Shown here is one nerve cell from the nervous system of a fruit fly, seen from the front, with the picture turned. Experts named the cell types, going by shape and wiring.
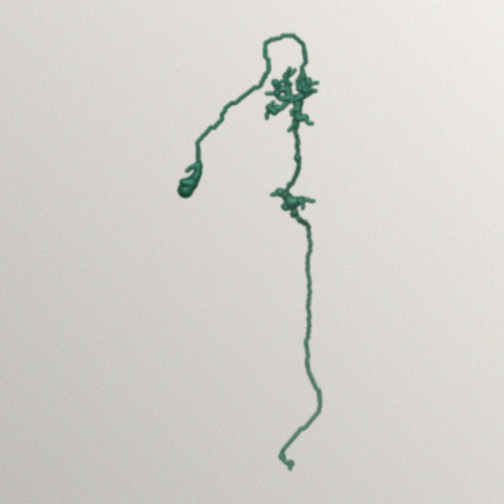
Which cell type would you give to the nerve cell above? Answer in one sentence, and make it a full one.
The cell type Tm1 includes this nerve cell.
